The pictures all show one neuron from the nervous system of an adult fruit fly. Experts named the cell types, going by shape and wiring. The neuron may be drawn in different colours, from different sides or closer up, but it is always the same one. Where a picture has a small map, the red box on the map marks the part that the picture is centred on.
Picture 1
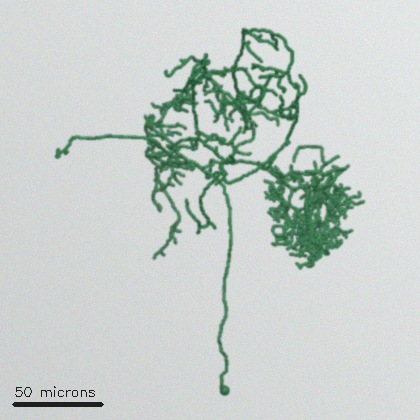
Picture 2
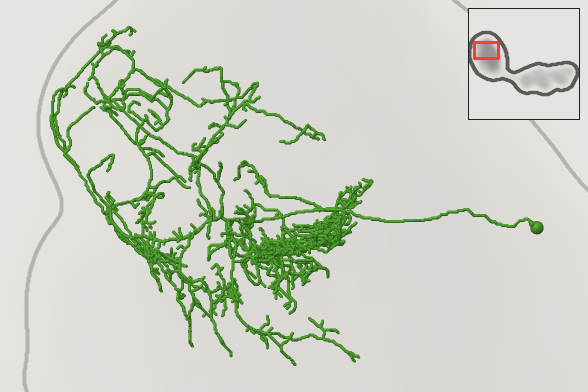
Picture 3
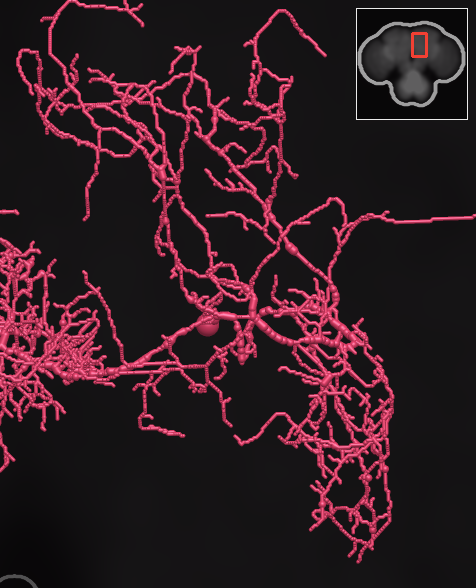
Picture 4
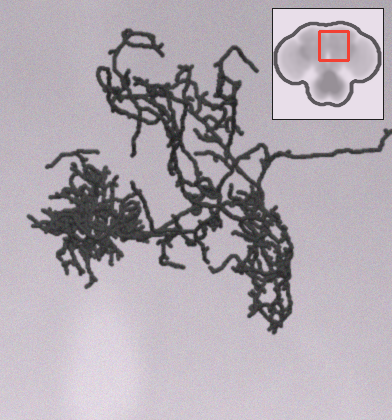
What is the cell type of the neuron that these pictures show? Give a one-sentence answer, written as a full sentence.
The cell type of the neuron here is FB1C.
